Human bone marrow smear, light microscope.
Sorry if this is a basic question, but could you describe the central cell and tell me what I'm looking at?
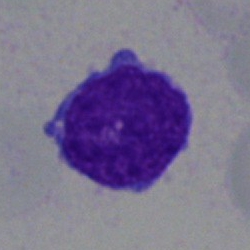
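The cell outline is roughly round. The nucleus occupies nearly the whole cell, leaving a very scant rim of cytoplasm. Small rounded blebs project from the top and left edges. No cytoplasmic granules are visible. The cell is a blast.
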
